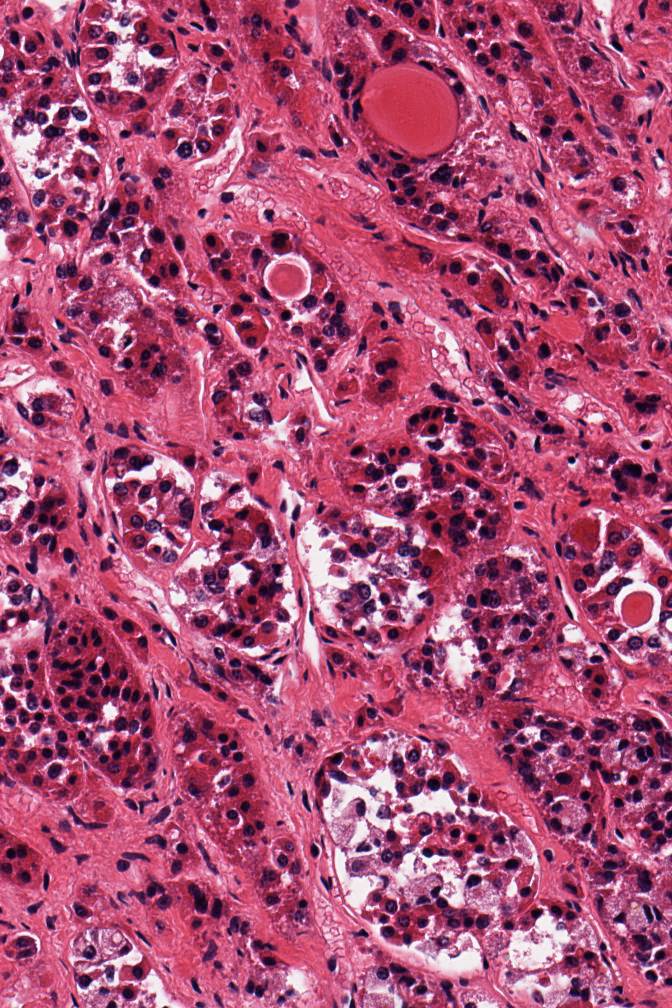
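Pituitary. The cells in the nests have small, round, dark nuclei of fairly uniform size, and the septa are pink collagenous bands with elongated spindle-shaped nuclei. One large round globule of homogeneous pink material sits near the top centre; two smaller ones, each in a clear halo, lie at upper left-centre and mid right edge.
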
